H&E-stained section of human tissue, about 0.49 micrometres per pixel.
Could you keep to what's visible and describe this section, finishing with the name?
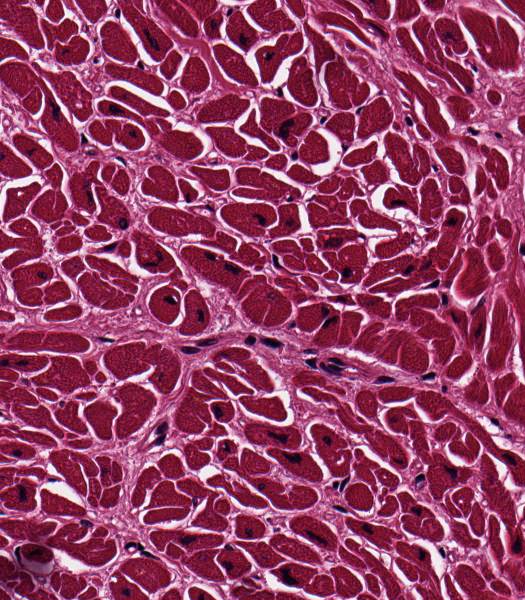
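First, extent: cardiac muscle fibres fill the whole field, most cut in cross or oblique section. Second, nuclei: many fibres show one dark nucleus lying centrally. Third, outline: the fibre profiles are irregular, and some join in branching shapes. Fourth, staining: the fibre cytoplasm is deep red and even. The sample is the left ventricle of the heart.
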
